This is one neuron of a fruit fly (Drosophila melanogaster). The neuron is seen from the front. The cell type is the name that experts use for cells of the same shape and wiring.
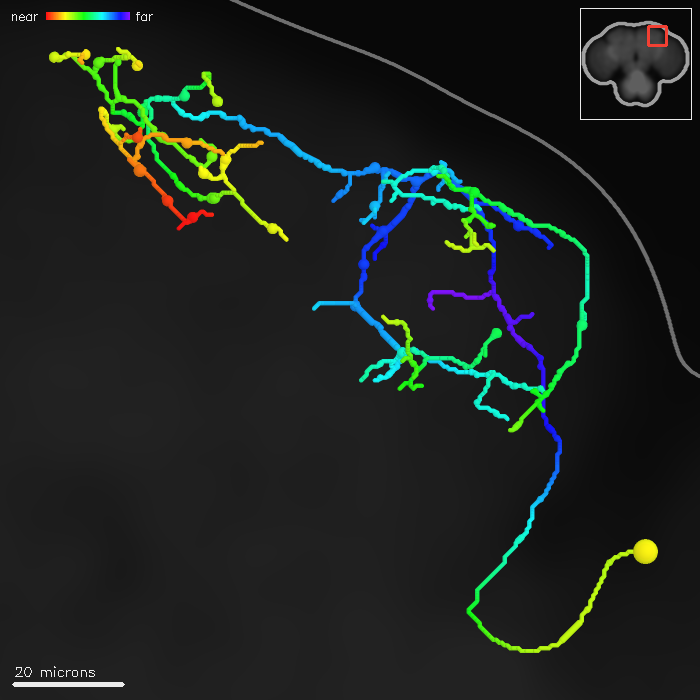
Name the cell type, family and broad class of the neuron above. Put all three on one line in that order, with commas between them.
CB2895, hemilineage LHa3, central-brain intrinsic neuron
